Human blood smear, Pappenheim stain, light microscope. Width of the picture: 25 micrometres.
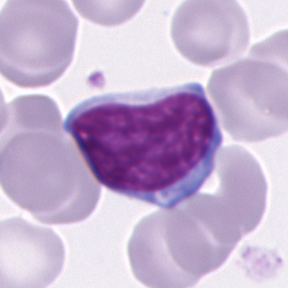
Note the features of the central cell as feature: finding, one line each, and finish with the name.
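Cell size: about 14 by 11 micrometres
Nucleus: a single unlobed mass, wider than tall
Nuclear size: about 13 by 9 micrometres
Nuclear share: about 70% of the cell's area
Cytoplasm: thin pale blue rim around the nucleus
Rim width: greatest below the nucleus
Granules: none visible in the cytoplasm
Name: typical lymphocyte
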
